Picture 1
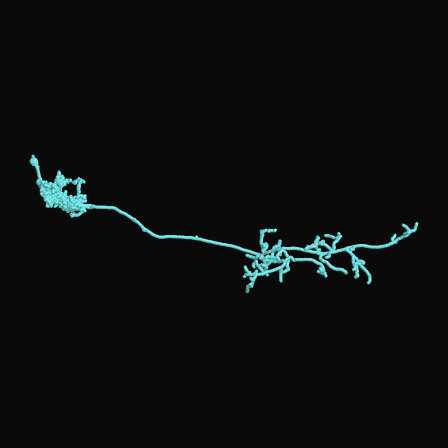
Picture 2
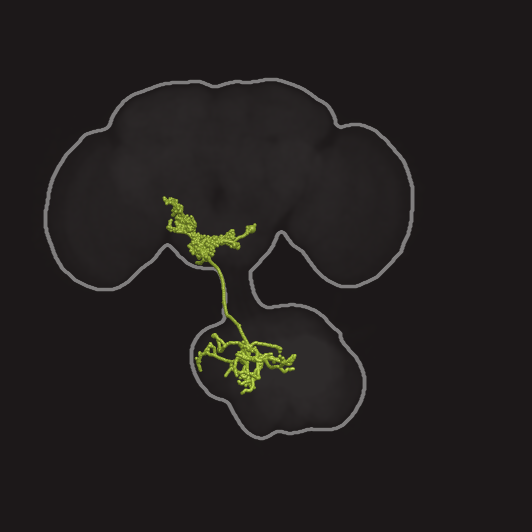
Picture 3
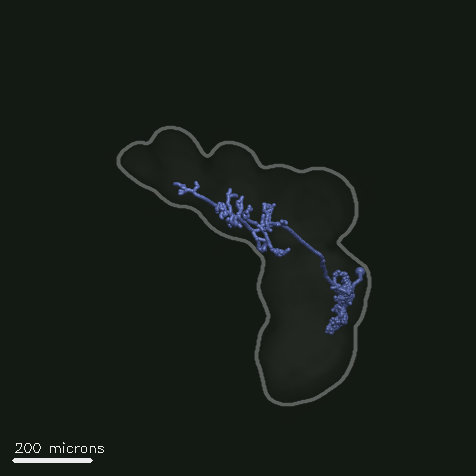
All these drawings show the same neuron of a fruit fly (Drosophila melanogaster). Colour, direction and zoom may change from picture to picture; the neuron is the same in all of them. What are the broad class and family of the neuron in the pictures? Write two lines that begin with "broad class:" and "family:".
broad class: descending neuron
family: DNg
